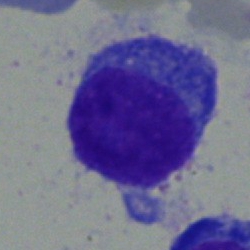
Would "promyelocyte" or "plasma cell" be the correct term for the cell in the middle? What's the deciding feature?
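This is a plasma cell, not a promyelocyte. Point one: the nucleus sits off-centre, toward the lower left of the cell. Point two: the cytoplasm is deep blue. Point three: that cytoplasm forms its widest rim at the upper right. Point four: a small pale blue bulge projects from the lower edge of the cell.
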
